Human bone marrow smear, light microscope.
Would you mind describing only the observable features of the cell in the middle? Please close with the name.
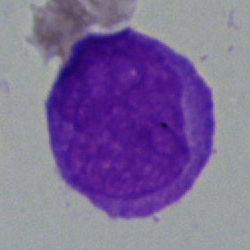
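Notice how thin the cytoplasm is: just a rim, widest on the right side, around a nucleus filling most of the cell. The cytoplasm's deep blue-purple, only a touch paler than the nucleus, and the chromatin's finely stippled rather than clumped. That's a blast.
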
